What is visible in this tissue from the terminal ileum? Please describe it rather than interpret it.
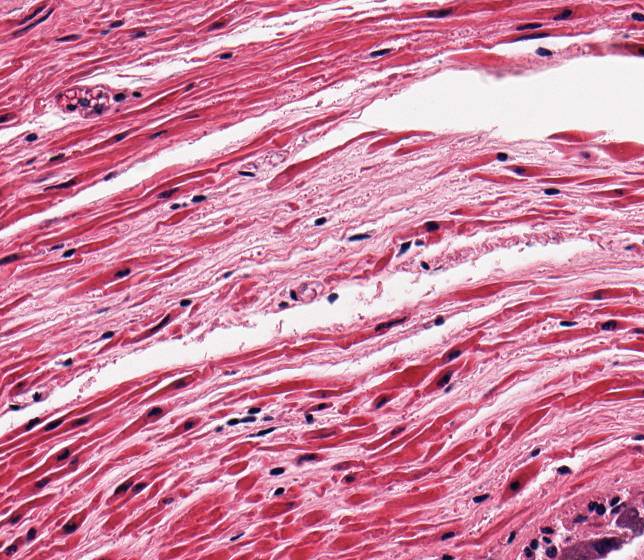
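Follow the long parallel fibres diagonally across the field, lower left to upper right. Their cytoplasm is strongly eosinophilic, deep pink-red. Dark, elongated nuclei follow the fibres' long axis. Between the denser bundles, through the middle, runs a paler band of loose, wavy fibrillar tissue.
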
